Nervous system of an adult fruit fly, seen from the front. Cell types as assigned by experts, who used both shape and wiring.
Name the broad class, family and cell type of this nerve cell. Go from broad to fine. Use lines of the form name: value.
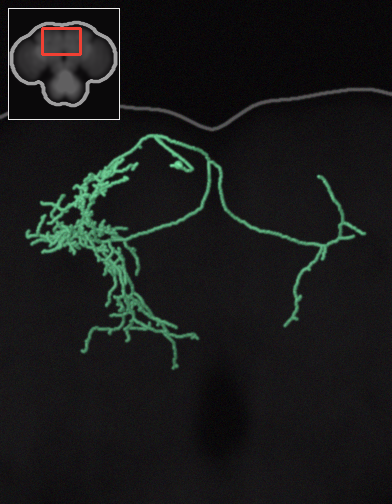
broad class: central-brain intrinsic neuron
family: hemilineage SMPad1
cell type: SIP140m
